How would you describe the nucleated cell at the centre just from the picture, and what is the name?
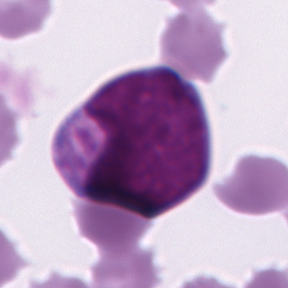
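First, the outline is angular and polygonal, not round. Second, a dark nucleus fills most of the cell. Third, chromatin is finely granular, dark purple, with small reddish specks. Fourth, the left part is a paler bluish zone with a faint pinkish oval outline. A myeloblast.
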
